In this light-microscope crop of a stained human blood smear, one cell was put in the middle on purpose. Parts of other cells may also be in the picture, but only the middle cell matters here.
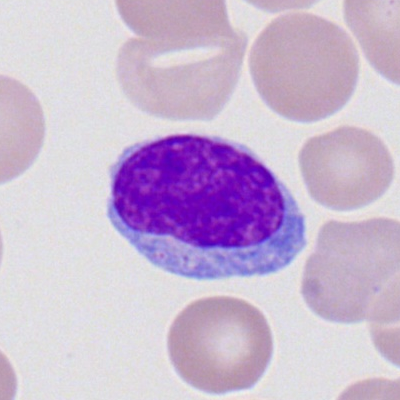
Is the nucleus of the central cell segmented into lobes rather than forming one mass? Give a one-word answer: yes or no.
No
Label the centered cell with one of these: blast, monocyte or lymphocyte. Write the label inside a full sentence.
Located at the centre of the crop is a lymphocyte.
